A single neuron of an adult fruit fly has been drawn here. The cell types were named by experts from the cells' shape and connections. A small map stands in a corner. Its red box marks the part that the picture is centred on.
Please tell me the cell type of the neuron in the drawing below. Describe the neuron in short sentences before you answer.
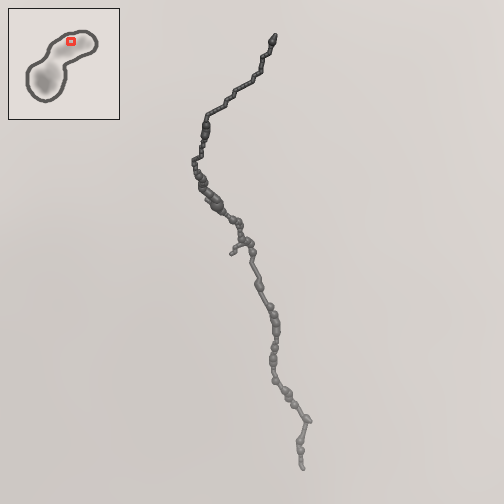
The drawing shows no cell body. There are a dozen or fewer branch ends. This is a sensory neuron entering the nerve cord. It is of cell type SNta37.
